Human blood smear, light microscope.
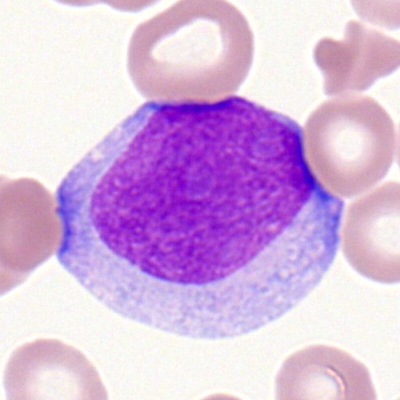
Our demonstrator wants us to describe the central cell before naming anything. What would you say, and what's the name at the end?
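Looking first at the nucleus, it sits toward the top, leaving the widest band of cytoplasm below it. That cytoplasm is pale blue, and its blue is deeper at the outer rim than next to the nucleus. I find no distinct coarse granules in it. So this is a myeloblast.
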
